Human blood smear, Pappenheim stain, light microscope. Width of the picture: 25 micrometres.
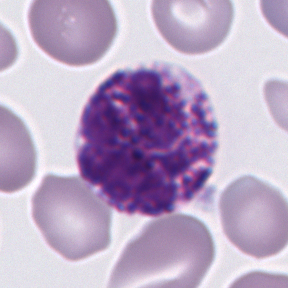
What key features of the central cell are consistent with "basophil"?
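Going through the picture point by point against the name basophil, the first point is that coarse dark purple-blue granules cover most of the cell. The second point is that these granules lie over the nucleus, so its outline cannot be traced.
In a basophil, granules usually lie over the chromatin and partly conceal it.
On that point the cell goes with the name. The third point is that the little cytoplasm visible between the granules is pale pink. The last point is that the upper right part of the cell is paler and has fewer granules.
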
